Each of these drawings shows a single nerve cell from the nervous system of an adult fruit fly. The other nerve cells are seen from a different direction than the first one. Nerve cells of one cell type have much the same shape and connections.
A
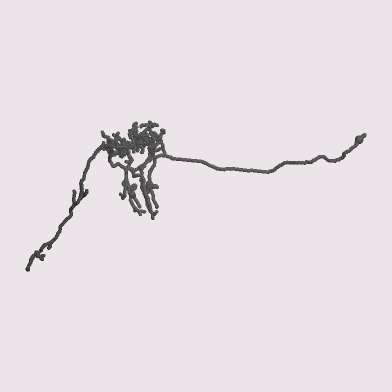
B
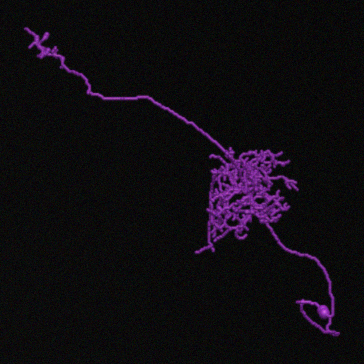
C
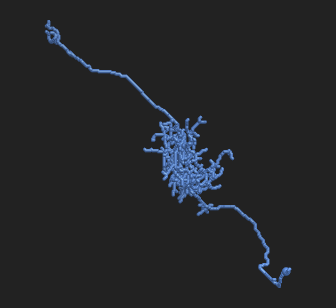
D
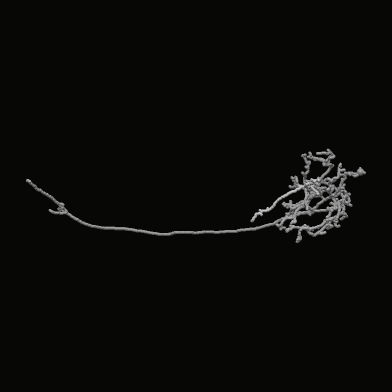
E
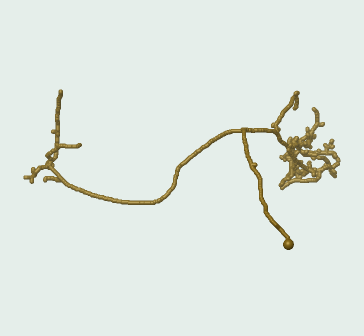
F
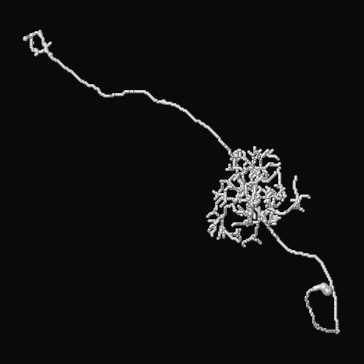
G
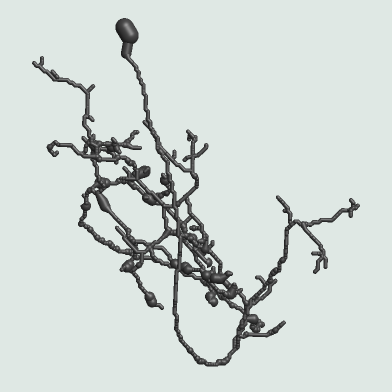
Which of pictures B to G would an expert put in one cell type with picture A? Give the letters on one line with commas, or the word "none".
B, C, F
